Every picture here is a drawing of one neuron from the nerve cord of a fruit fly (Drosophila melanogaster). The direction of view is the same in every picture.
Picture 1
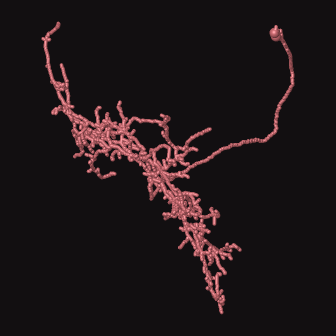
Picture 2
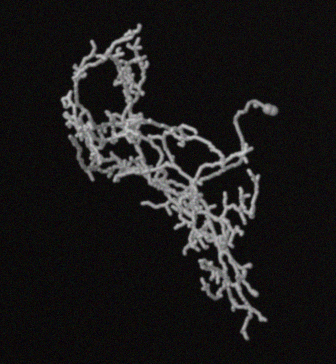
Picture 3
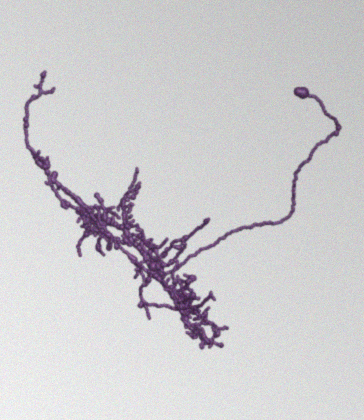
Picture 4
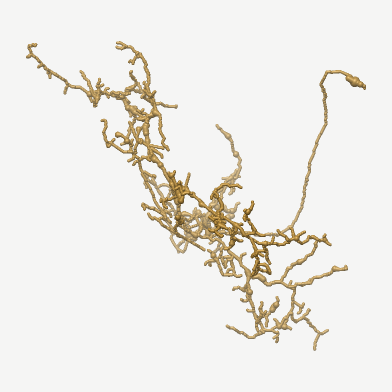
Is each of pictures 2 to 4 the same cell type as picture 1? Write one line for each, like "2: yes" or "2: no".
2: no
3: yes
4: no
